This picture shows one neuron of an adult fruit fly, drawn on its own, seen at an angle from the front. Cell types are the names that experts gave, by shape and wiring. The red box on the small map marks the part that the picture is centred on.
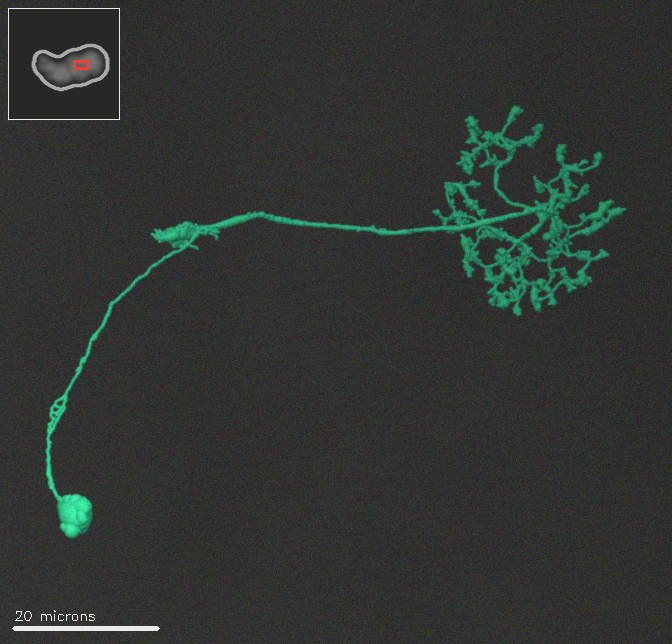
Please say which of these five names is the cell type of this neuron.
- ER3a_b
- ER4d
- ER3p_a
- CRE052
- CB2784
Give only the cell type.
ER3p_a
